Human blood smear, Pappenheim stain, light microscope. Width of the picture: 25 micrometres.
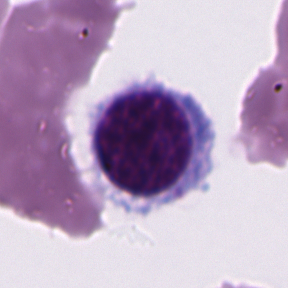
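Hairy cell, centred in the stained smear. Shape comes first: roughly round overall, yet with a ragged edge carrying small fuzzy projections. Then the nucleus, which fills most of the cell and leaves only a narrow rim of cytoplasm. Finally, that cytoplasm shows no distinct granules.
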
